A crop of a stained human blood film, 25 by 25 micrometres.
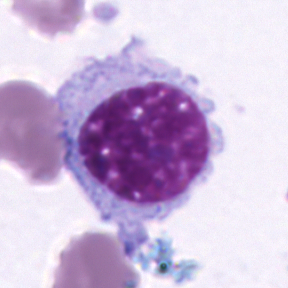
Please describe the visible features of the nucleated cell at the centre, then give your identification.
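Working from the outside in: the cell's edge is irregular, with many small blunt bumps around its rim. Next, the nucleus: round in outline, about 11 micrometres across, with no indentation, fold or lobes. Its chromatin is deep purple, clumped into patches separated by paler spaces. Then the cytoplasm, which is pale blue. Last of all, the name: plasma cell.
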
